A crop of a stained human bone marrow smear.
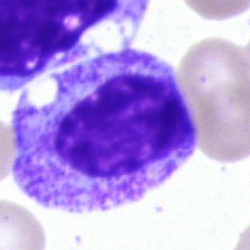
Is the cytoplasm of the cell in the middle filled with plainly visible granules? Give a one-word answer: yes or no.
Yes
